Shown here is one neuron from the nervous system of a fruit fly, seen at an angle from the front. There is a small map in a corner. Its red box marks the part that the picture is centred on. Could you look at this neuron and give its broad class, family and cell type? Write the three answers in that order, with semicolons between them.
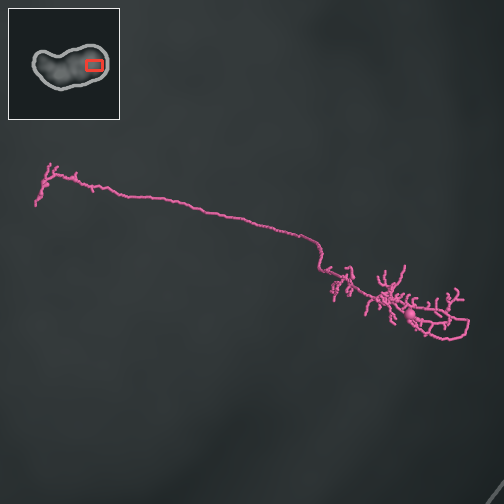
optic-lobe intrinsic neuron; Tm; Tm12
